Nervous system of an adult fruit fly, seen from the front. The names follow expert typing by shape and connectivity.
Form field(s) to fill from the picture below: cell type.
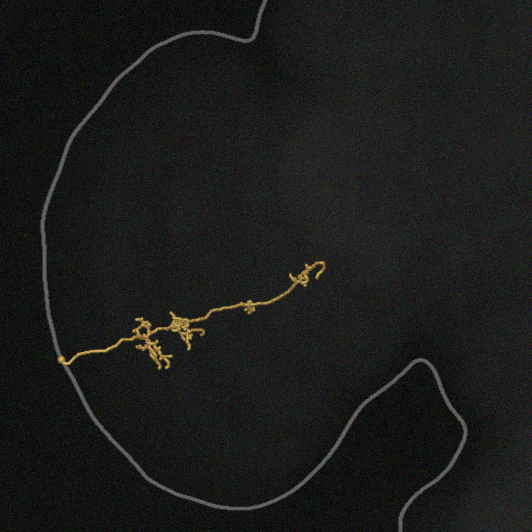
TmY13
